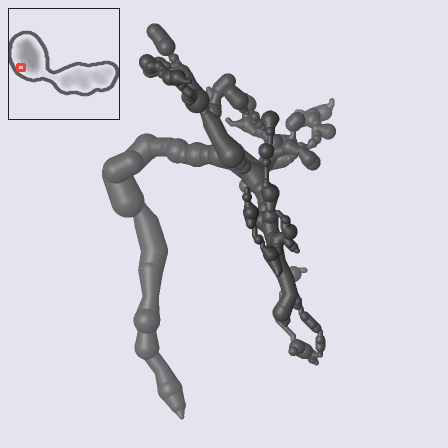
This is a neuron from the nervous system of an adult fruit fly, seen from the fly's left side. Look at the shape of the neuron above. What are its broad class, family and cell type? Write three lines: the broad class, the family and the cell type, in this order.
sensory neuron entering the brain
class mechanosensory
aPhM2b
